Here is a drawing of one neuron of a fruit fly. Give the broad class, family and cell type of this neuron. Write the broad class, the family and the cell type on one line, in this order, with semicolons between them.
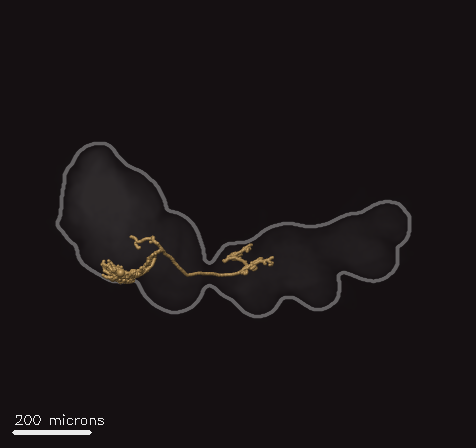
descending neuron; DNge; DNge002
